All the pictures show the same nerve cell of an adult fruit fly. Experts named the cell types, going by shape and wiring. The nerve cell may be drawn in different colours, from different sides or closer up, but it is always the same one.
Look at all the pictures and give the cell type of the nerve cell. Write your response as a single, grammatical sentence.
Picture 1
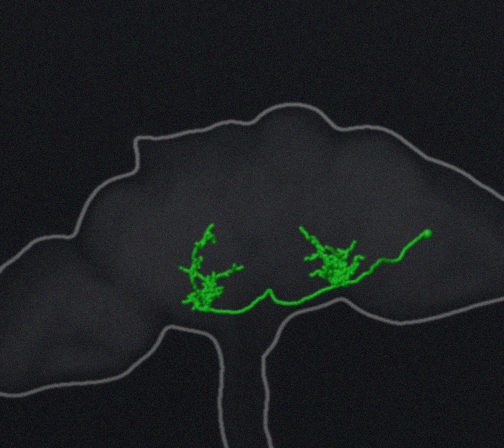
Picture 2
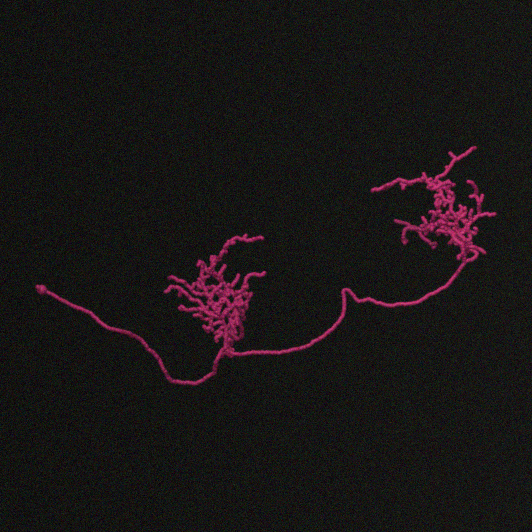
It is PS358 that is the cell type of the nerve cell.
